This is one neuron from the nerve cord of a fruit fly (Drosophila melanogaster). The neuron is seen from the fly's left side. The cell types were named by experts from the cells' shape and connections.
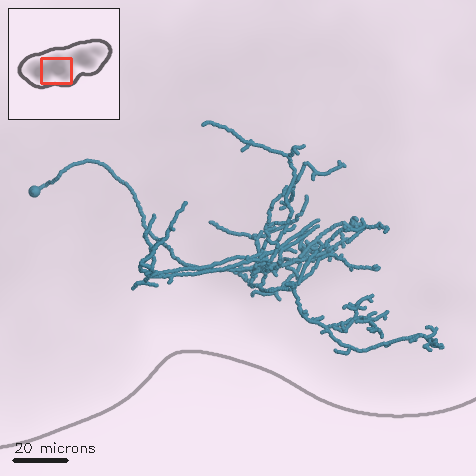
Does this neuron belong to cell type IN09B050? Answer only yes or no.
yes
